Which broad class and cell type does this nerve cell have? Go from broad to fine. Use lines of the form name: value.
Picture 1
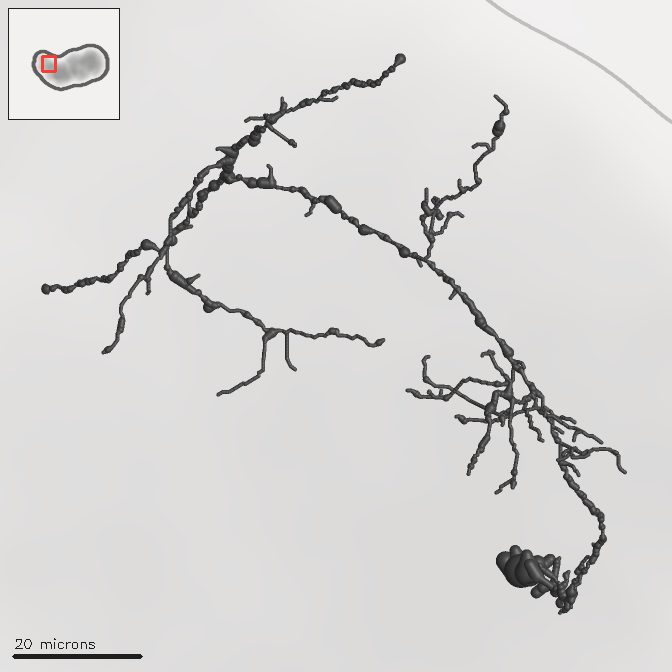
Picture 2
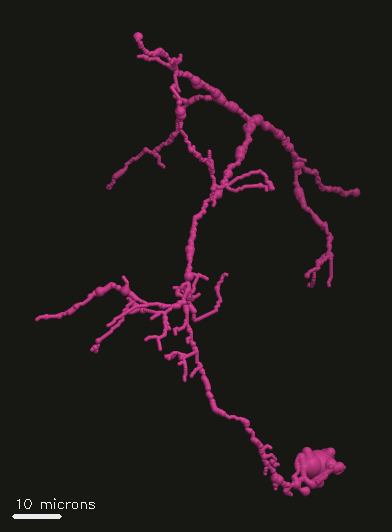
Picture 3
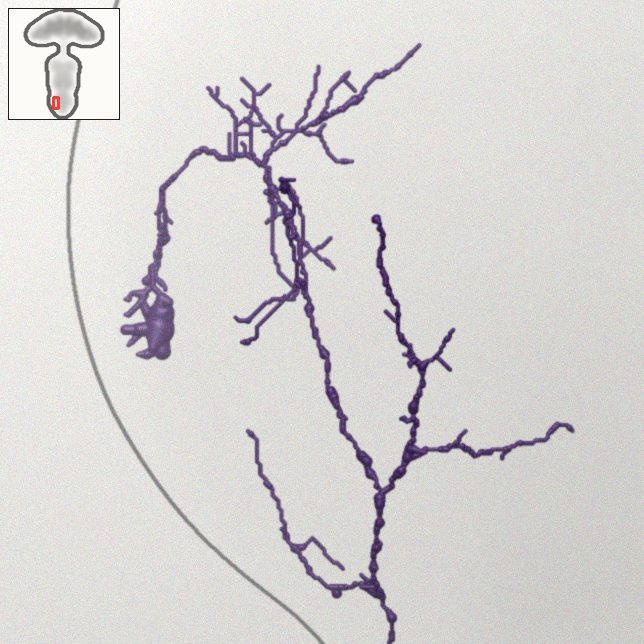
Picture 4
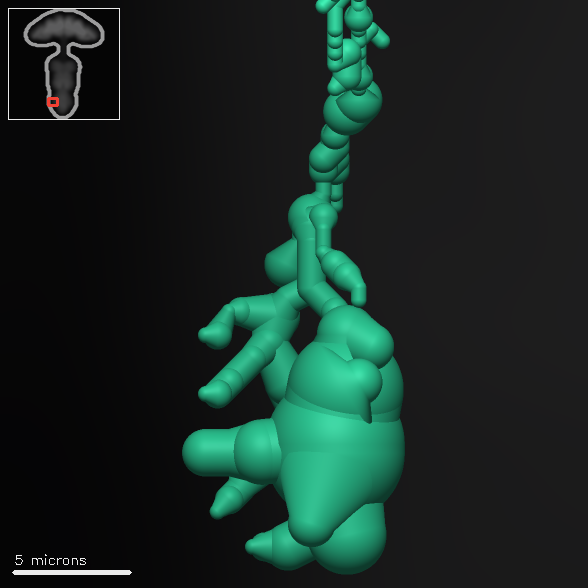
broad class: motor neuron of the nerve cord
cell type: Acc. tr flexor MN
